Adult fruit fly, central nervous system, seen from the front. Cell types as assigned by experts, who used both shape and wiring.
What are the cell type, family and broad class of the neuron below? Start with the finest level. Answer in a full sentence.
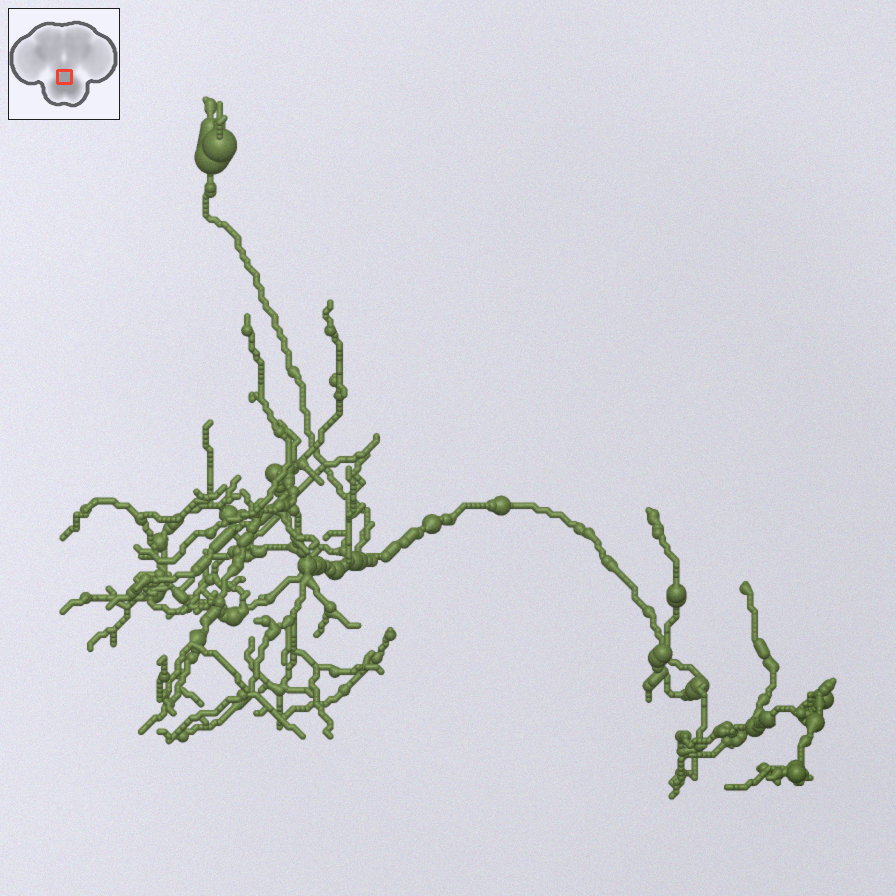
Type IN07B092_c of hemilineage 07B, a nerve-cord intrinsic neuron.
